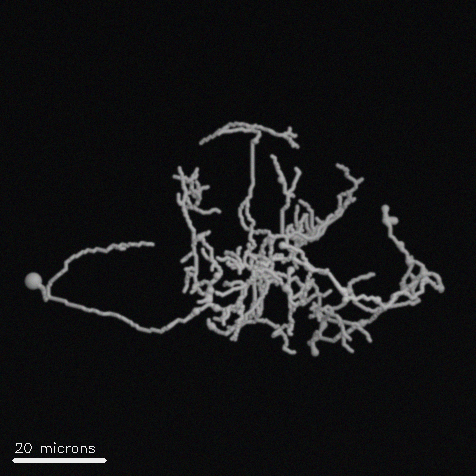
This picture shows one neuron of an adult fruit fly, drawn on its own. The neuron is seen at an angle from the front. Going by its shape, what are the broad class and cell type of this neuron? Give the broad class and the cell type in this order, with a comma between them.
nerve-cord intrinsic neuron, INXXX452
